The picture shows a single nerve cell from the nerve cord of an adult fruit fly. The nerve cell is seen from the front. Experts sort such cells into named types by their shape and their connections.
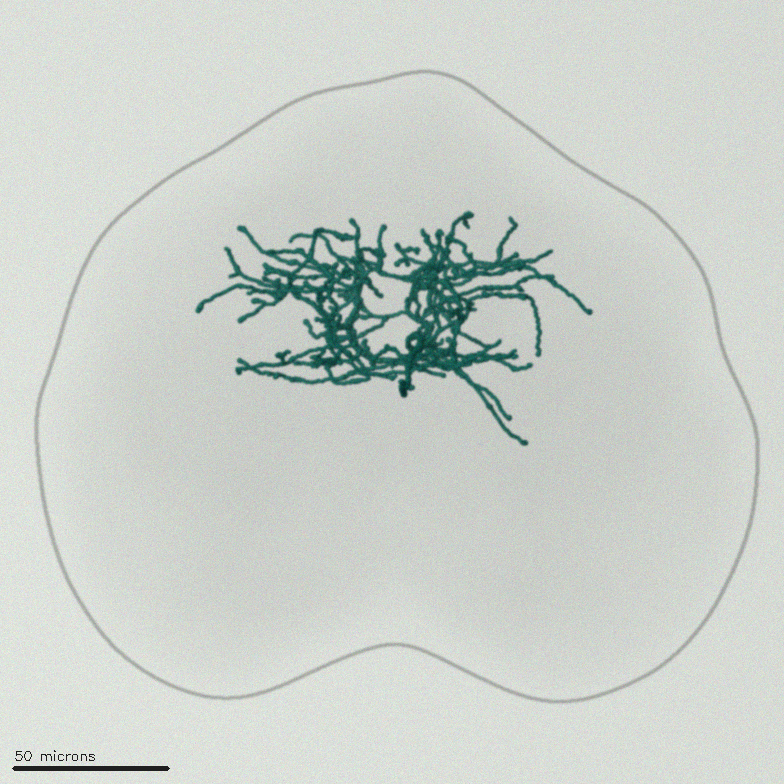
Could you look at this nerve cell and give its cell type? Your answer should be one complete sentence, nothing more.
The cell type of the nerve cell here is DNae009.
